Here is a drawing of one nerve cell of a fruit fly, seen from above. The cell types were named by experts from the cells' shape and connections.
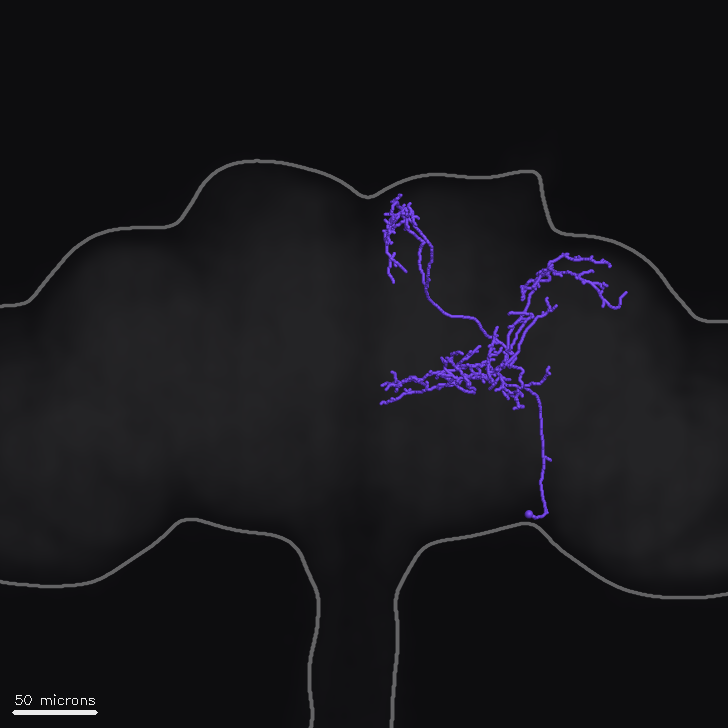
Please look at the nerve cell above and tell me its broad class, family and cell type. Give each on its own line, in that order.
central-brain intrinsic neuron
hemilineage VLPl&p1_posterior
CL261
